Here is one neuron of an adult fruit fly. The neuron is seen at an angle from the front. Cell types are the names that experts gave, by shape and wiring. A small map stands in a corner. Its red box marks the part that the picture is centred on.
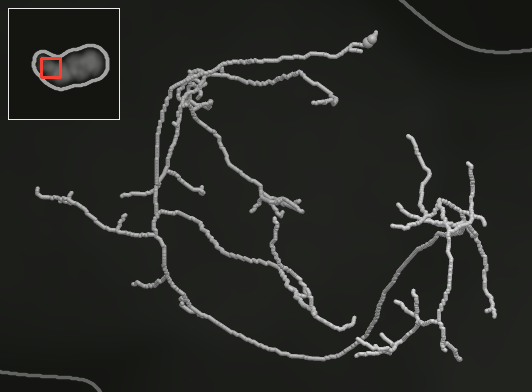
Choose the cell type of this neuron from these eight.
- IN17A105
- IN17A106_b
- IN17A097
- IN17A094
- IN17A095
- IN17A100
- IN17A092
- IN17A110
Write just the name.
IN17A105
